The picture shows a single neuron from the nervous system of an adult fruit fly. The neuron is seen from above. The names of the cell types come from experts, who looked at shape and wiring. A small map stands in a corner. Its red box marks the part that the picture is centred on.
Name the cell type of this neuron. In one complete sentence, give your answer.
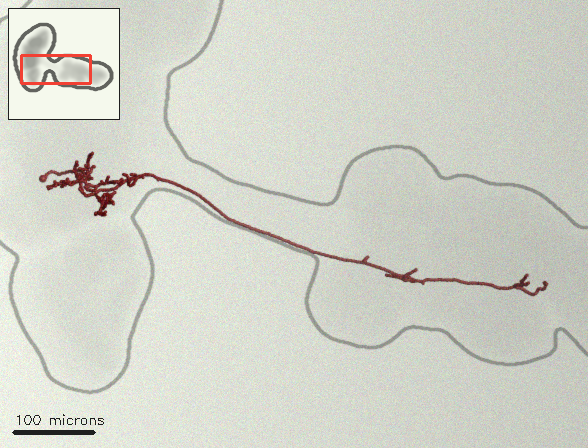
Within the cell type DNg08 sits this neuron.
